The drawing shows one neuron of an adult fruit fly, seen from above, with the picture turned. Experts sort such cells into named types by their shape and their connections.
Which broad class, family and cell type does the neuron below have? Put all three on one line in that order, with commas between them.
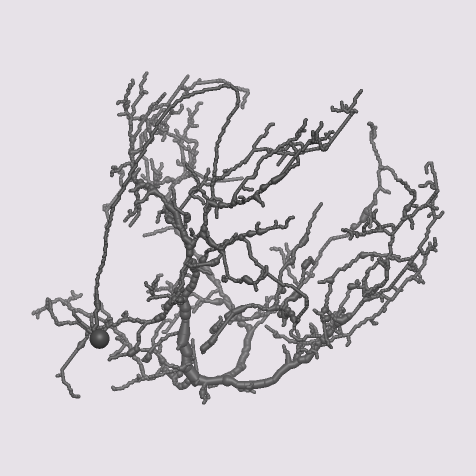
nerve-cord intrinsic neuron, hemilineage 03A, IN03A039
